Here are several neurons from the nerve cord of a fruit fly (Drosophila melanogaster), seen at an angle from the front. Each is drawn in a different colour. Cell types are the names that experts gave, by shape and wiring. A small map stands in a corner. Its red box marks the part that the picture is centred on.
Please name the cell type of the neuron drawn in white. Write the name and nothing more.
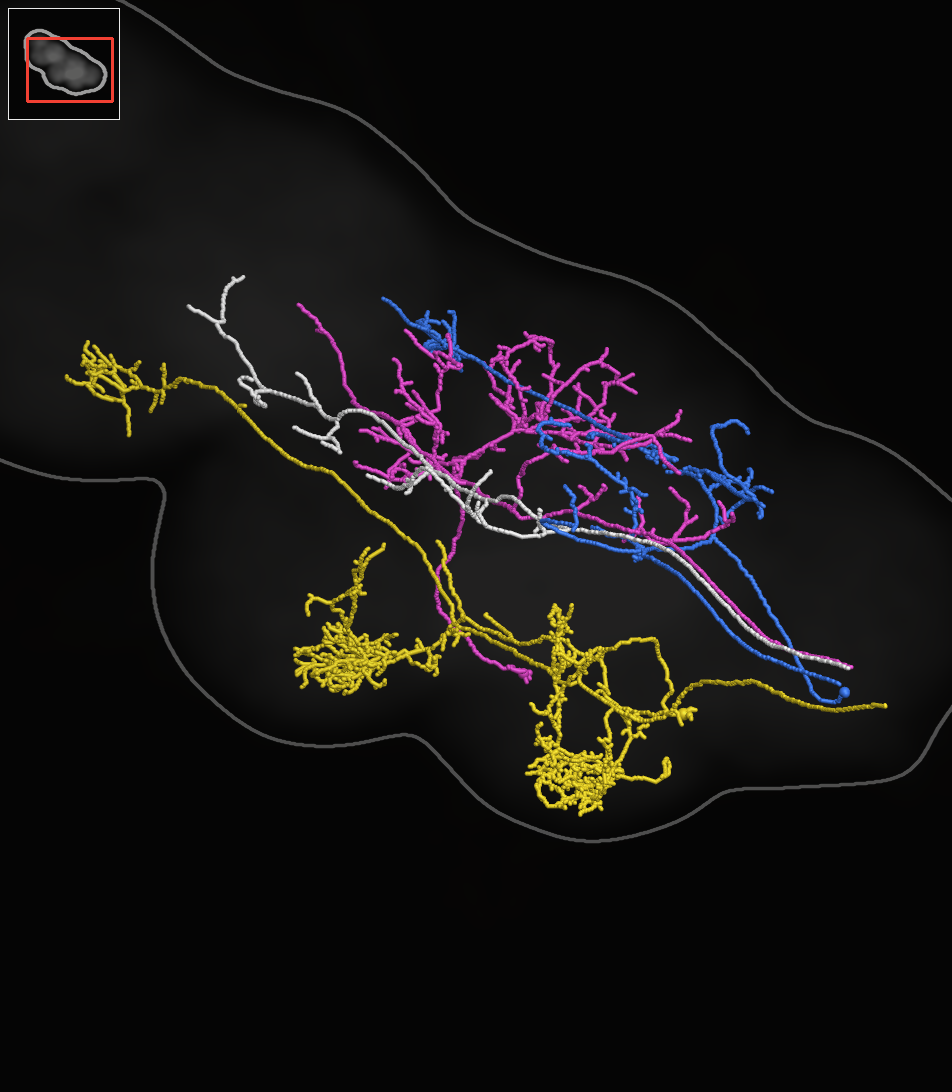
DNge110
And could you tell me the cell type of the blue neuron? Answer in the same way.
AN07B091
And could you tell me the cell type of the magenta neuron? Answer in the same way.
AN06B042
